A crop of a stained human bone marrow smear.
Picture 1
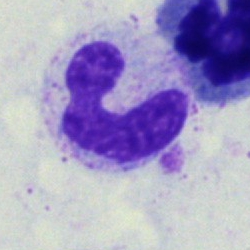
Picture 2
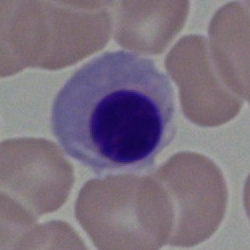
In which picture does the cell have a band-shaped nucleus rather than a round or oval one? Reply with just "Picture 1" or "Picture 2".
Picture 1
